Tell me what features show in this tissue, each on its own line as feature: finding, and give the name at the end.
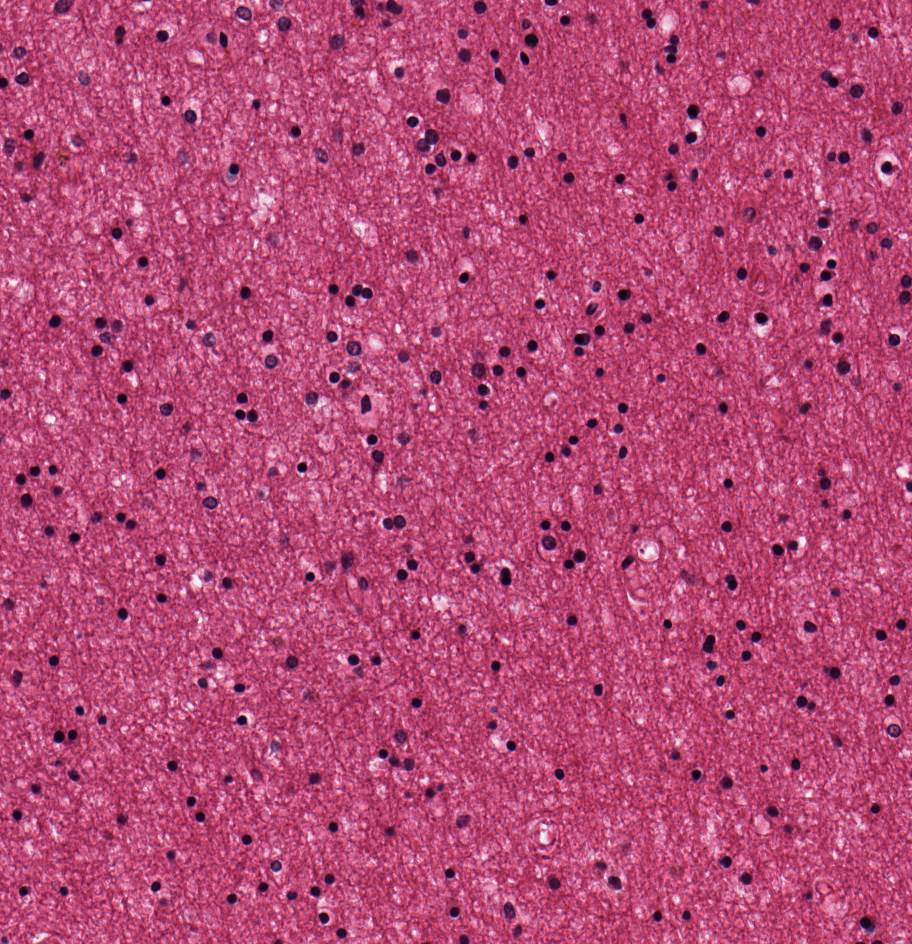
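Background: even pink fibrillary matrix, no organized units
Spread: cells scattered evenly throughout
Nuclei: mostly small, round, dark, much the same size
Halo: narrow clear rim around many, instead of visible pink cytoplasm
Larger cells: a few, paler open nuclei, pale cytoplasm, e.g. right of centre
Name: cerebral cortex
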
